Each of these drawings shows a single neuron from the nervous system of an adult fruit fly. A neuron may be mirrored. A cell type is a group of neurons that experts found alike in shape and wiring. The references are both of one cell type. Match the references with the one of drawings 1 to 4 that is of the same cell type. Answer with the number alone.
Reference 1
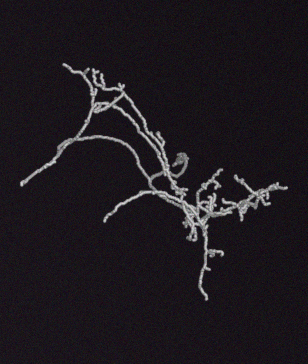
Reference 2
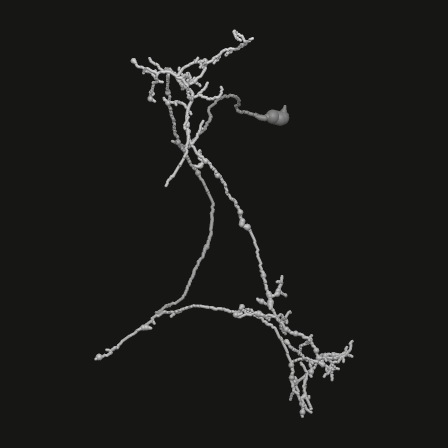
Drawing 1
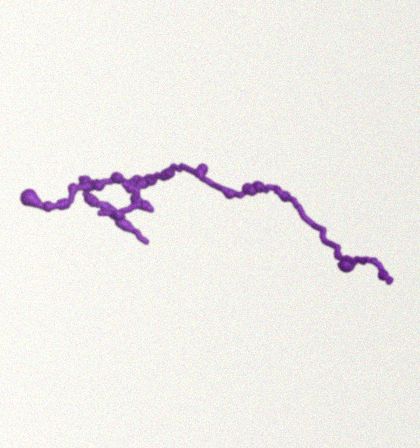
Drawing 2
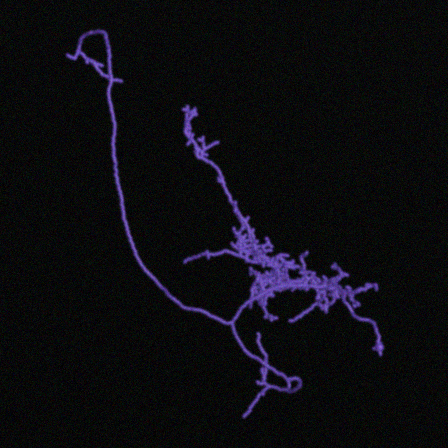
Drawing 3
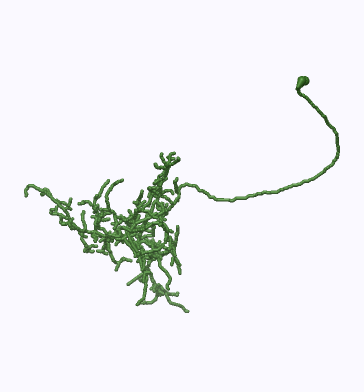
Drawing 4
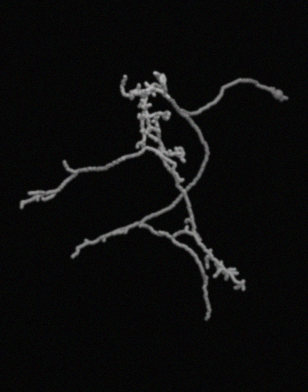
4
